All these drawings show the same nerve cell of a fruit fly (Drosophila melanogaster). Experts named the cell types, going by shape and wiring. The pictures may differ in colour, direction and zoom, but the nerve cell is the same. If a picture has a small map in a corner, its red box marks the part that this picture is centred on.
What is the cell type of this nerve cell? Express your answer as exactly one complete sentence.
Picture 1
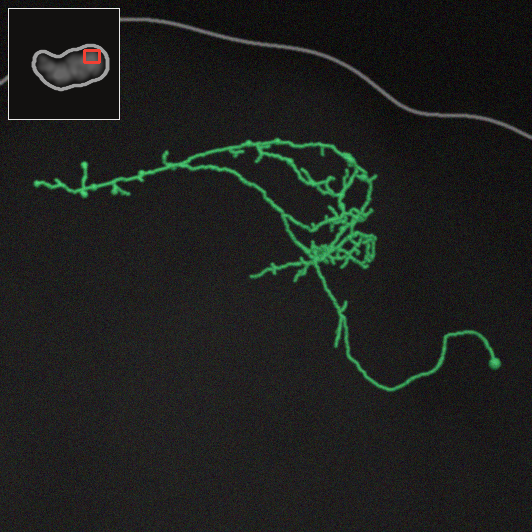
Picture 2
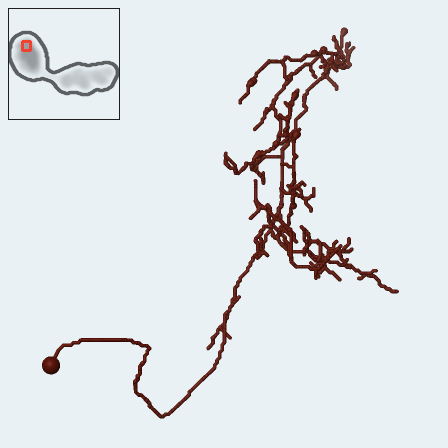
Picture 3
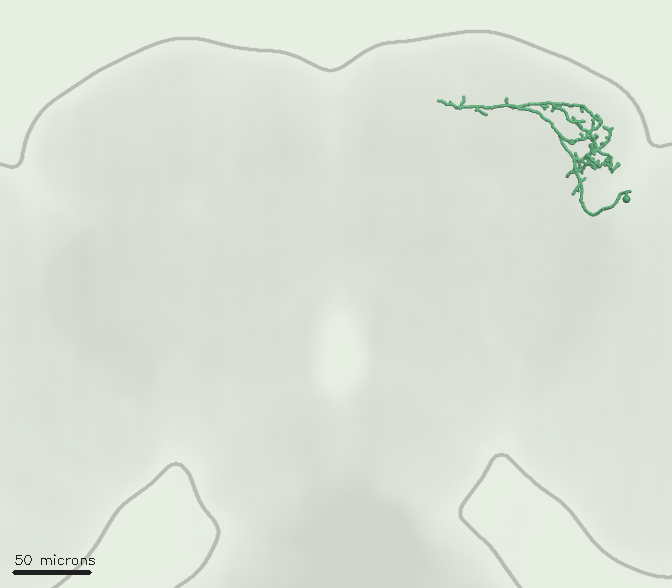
The type assigned to this nerve cell is CB1359.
